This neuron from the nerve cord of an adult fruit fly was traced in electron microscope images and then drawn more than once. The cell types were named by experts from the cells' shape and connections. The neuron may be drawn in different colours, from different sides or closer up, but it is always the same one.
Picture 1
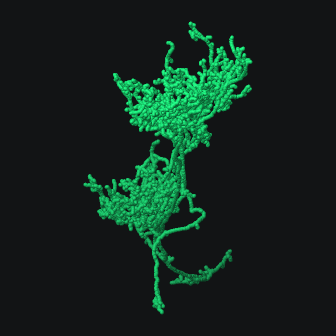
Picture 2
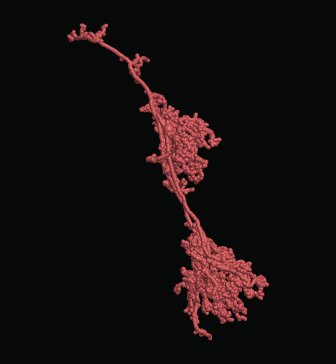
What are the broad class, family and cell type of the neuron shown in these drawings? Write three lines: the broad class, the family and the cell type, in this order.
nerve-cord intrinsic neuron
hemilineage 05B
IN05B010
